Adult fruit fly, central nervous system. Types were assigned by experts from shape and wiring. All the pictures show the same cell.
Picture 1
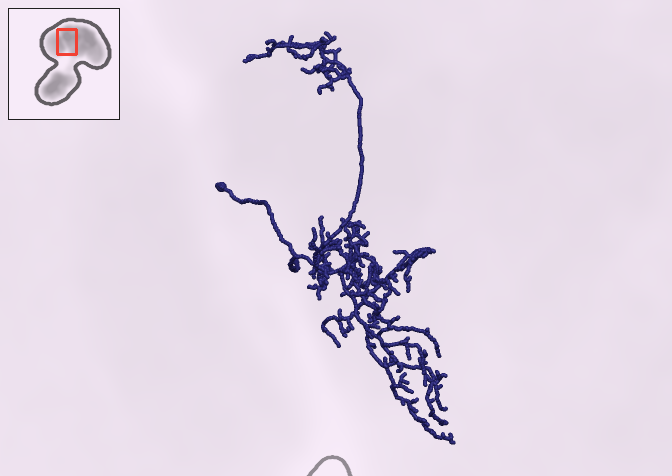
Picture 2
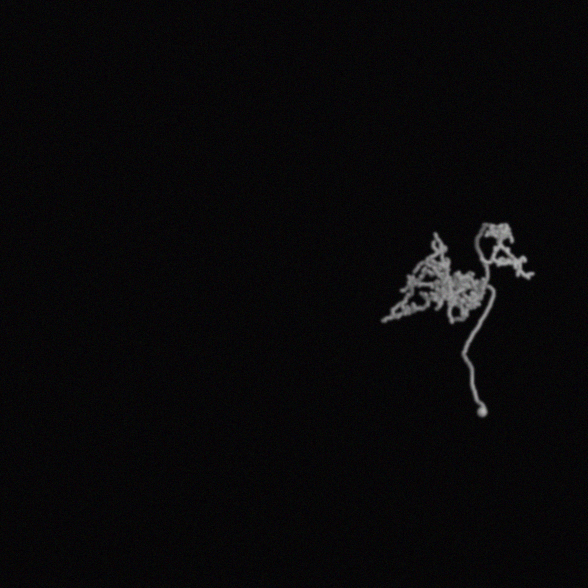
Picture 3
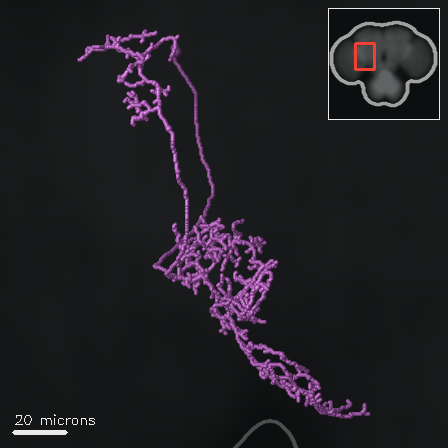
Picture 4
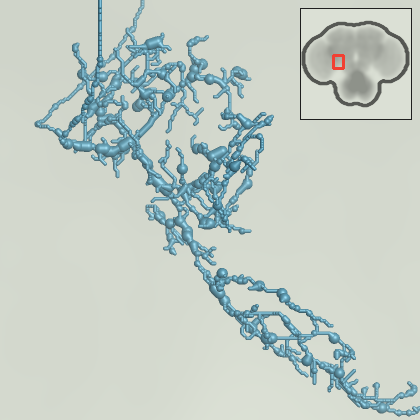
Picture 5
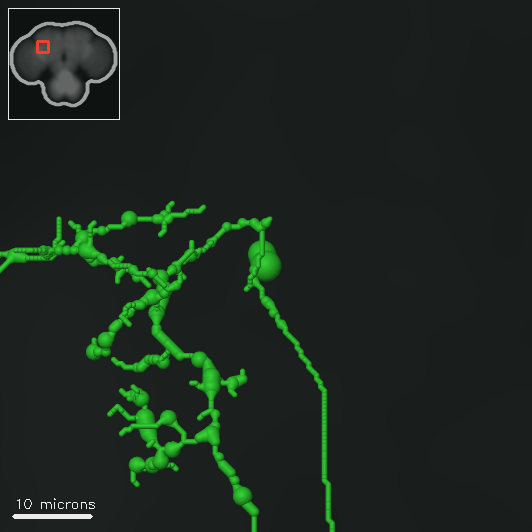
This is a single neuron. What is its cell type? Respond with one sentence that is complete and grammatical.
What this neuron is, by cell type, is CB3384.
